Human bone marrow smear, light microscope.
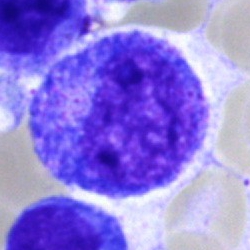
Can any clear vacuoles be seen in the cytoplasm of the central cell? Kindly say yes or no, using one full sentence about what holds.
No, the cytoplasm does not hold any vacuoles in this cell.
